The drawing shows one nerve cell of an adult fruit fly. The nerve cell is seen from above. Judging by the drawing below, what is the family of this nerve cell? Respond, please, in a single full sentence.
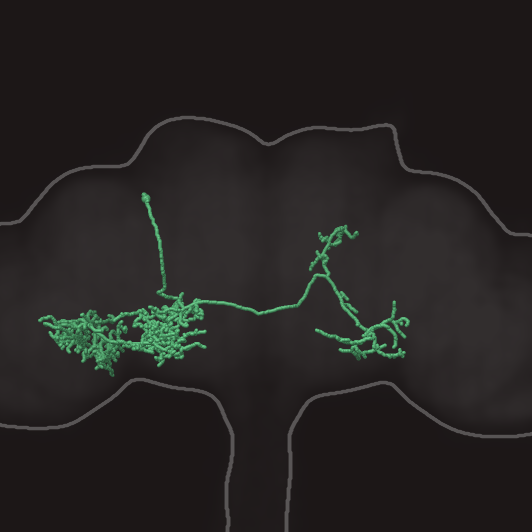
The nerve cell has the family LoVP.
